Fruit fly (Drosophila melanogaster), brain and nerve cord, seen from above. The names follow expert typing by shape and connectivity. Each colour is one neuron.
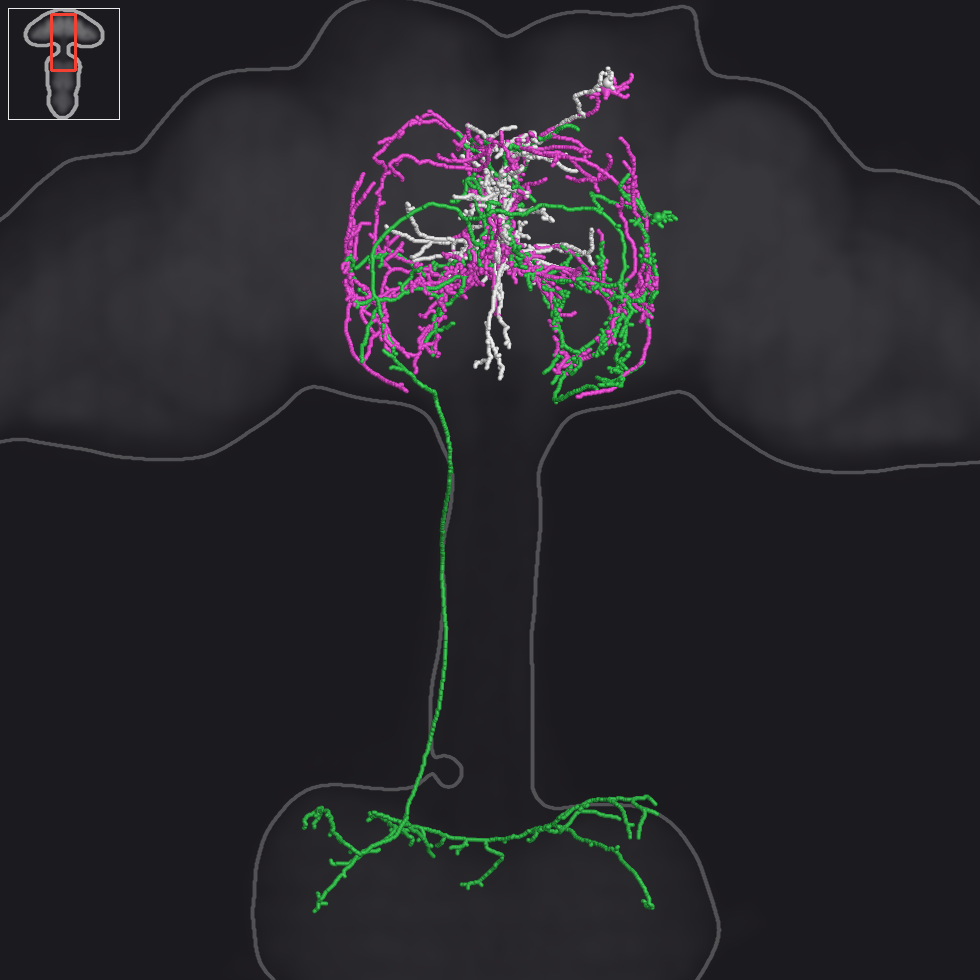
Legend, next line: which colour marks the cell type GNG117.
magenta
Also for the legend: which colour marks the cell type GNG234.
white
